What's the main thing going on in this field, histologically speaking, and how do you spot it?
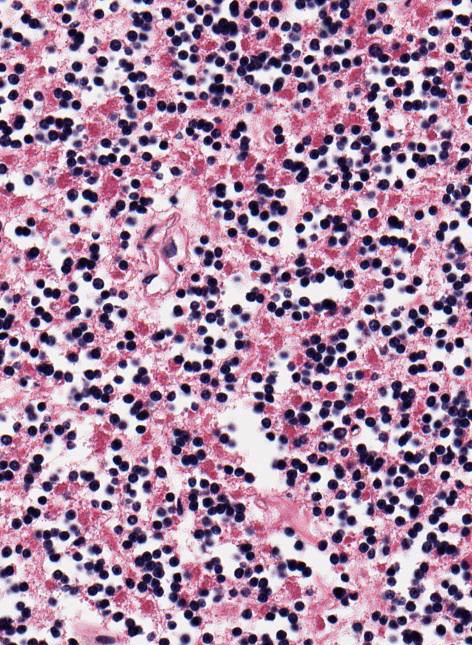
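That's the granular layer of the cerebellum. Its nuclei are small, round, uniform and dark, with very little cytoplasm showing.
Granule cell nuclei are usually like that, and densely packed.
In between sit irregular pink patches with no nuclei.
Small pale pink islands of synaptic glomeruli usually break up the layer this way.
Nothing large with abundant cytoplasm stands out.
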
